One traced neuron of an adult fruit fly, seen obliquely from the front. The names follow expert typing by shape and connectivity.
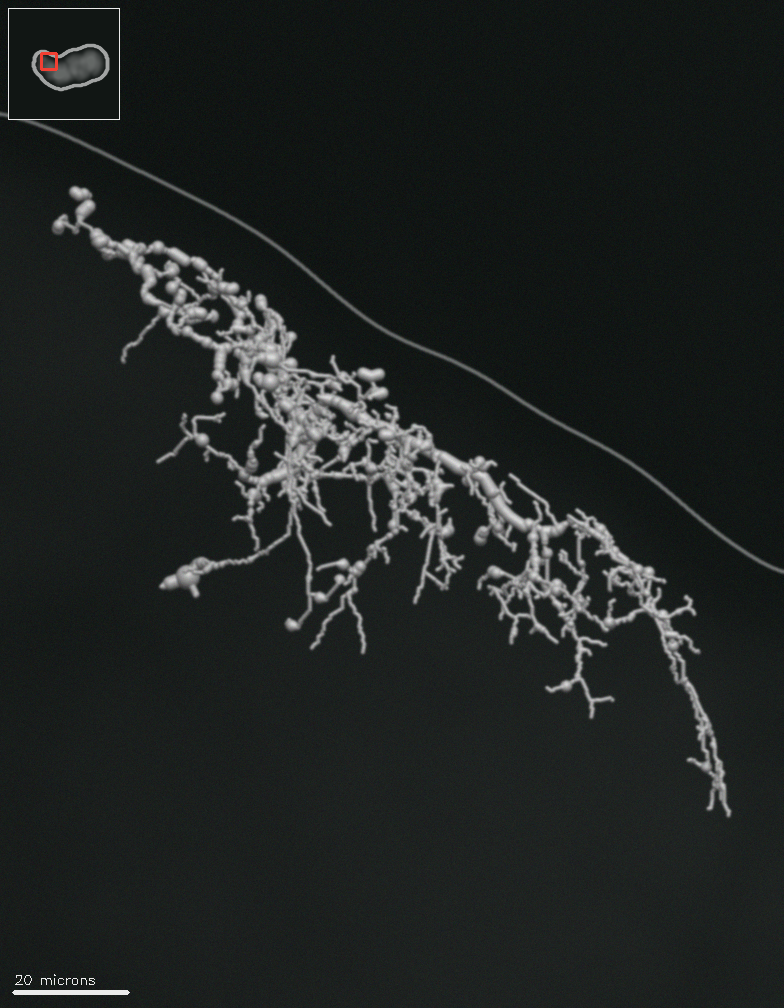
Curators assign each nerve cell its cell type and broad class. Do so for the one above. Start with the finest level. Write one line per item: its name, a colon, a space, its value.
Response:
cell type: INXXX199
broad class: nerve-cord intrinsic neuron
